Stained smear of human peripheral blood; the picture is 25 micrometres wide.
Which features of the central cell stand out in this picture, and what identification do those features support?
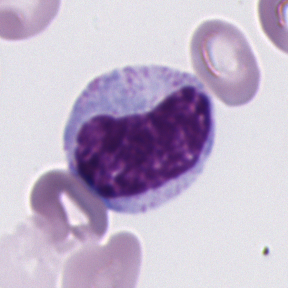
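Start with the nucleus: bean-shaped, with a shallow indentation along its upper edge, about 13 by 8 micrometres. Its chromatin is dark purple and coarsely clumped, with small paler gaps. The cytoplasm is pale greyish blue, with fine reddish-purple granules scattered through it, most plentiful in its upper part. This is a metamyelocyte.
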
